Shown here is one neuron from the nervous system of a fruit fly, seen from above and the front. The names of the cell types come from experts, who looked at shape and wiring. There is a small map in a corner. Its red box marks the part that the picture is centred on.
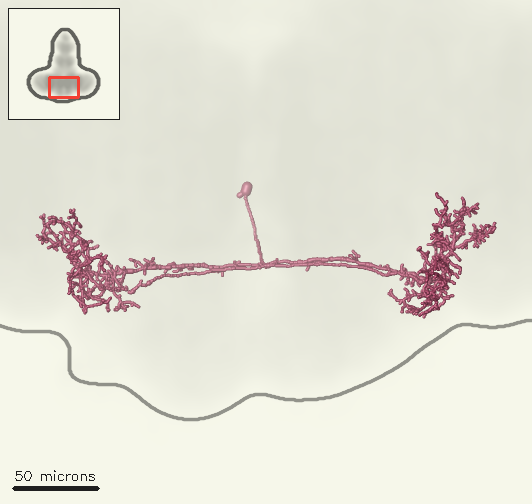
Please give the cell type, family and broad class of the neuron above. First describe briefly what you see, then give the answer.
Its cell body lies in the middle of the picture. From left to right in the picture it spans about 250 microns. Dozens of branch ends can be seen. The cell type is WED189. Its family is hemilineage LB0. It is a central-brain intrinsic neuron.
